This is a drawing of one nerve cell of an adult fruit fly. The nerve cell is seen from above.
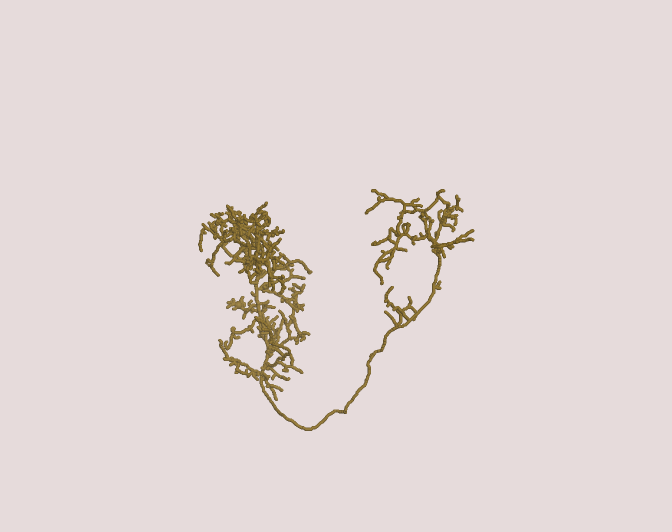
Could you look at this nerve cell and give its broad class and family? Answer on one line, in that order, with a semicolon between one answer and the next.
central-brain intrinsic neuron; hemilineage LB6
